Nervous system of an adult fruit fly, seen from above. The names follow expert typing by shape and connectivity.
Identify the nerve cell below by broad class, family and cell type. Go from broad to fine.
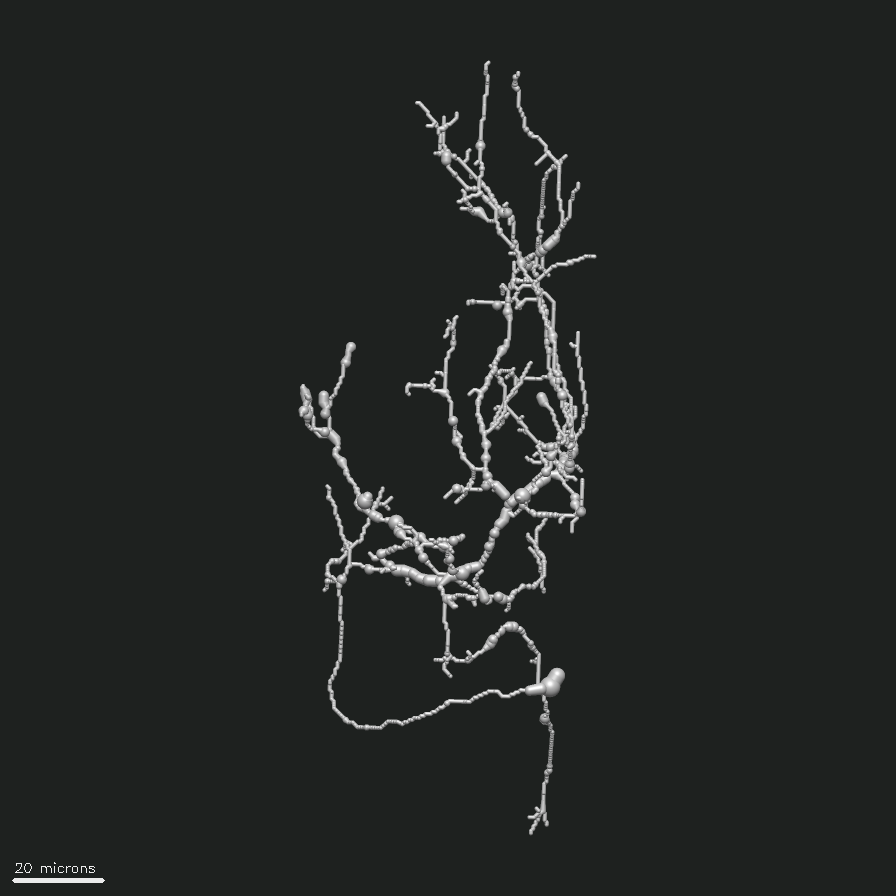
nerve-cord intrinsic neuron; hemilineage 11B; IN11B016_a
